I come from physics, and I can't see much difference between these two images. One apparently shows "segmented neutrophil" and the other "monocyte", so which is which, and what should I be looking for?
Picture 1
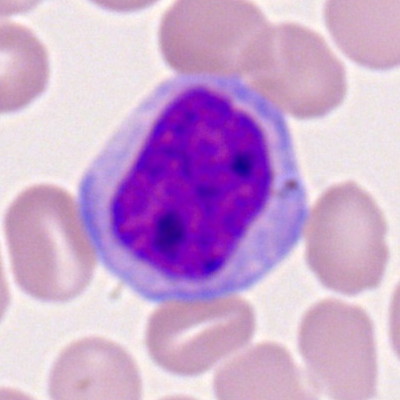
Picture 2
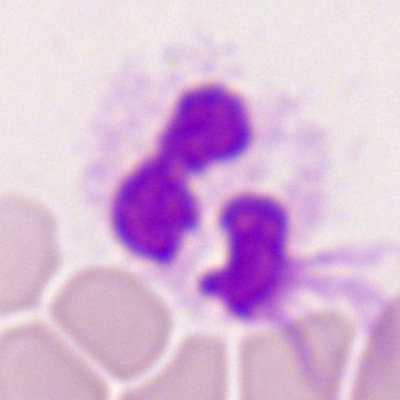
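The monocyte appears in picture 1, and the segmented neutrophil appears in picture 2. The clearest difference lies in the nucleus: the segmented neutrophil's is divided into three separate lobes, while the monocyte's fills most of the cell.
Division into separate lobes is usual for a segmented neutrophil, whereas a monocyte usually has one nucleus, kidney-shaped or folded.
In the segmented neutrophil the chromatin is dense and dark purple throughout the lobes, and no lobe shows a nucleolus. The cytoplasm differs in amount and colour: in the monocyte a moderate, pale blue rim surrounds the nucleus on all sides, while in the segmented neutrophil it is plentiful and pale lilac, with fine, faint lilac granules.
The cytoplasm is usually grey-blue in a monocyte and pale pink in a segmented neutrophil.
The monocyte has a smooth outline without surface projections and no vacuoles, whereas the segmented neutrophil's border is faint and irregular rather than sharply drawn.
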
